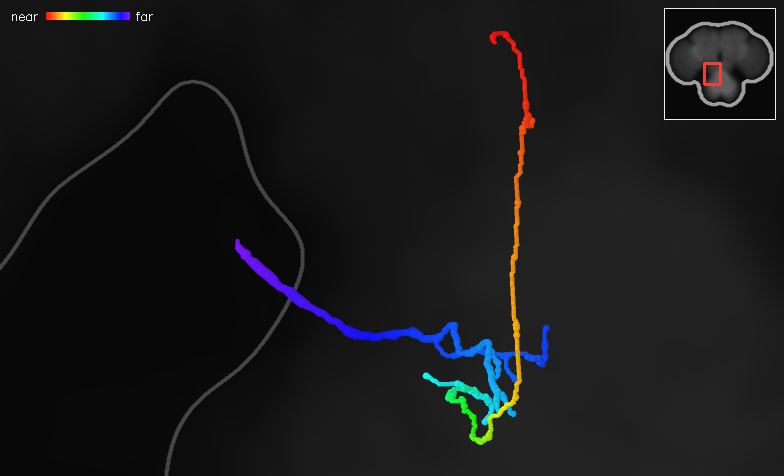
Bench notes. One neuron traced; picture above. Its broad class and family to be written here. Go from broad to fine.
sensory neuron ascending to the brain; class mechanosensory proprioceptive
